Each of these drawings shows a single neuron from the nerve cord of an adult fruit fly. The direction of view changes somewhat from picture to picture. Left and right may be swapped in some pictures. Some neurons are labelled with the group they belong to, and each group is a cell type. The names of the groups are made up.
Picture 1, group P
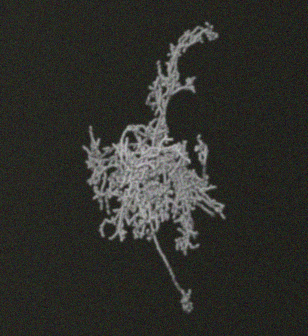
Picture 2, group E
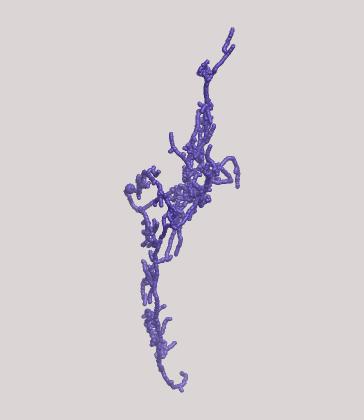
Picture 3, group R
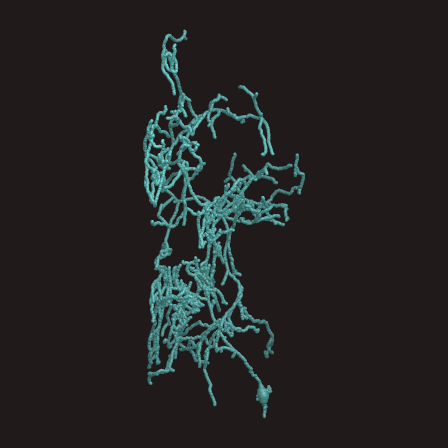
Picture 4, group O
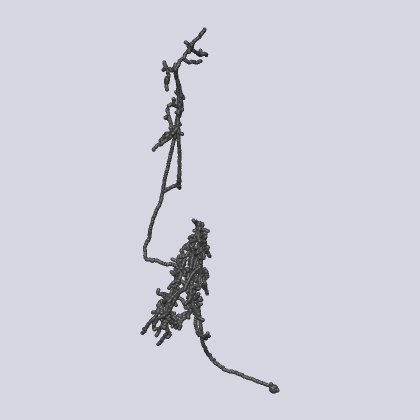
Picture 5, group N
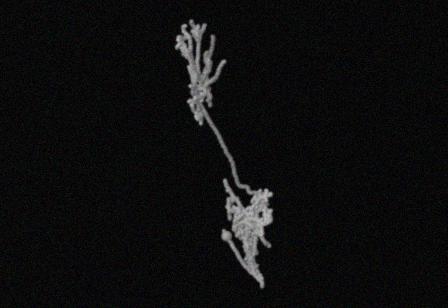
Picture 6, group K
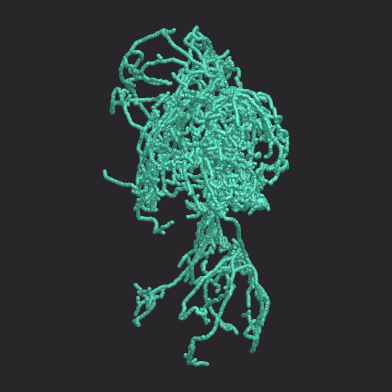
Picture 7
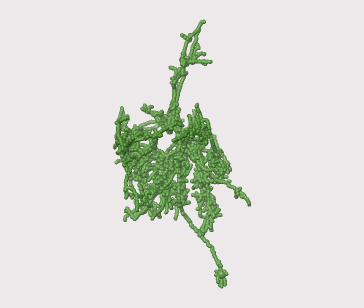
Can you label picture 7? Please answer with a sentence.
It belongs to group P.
